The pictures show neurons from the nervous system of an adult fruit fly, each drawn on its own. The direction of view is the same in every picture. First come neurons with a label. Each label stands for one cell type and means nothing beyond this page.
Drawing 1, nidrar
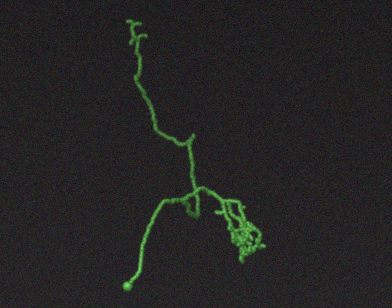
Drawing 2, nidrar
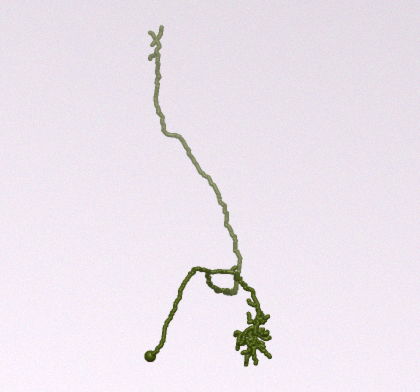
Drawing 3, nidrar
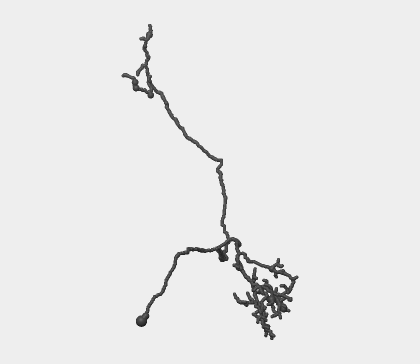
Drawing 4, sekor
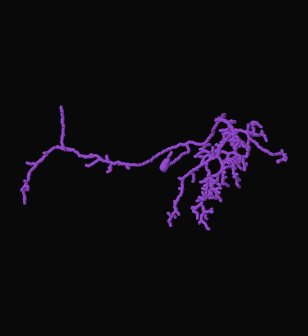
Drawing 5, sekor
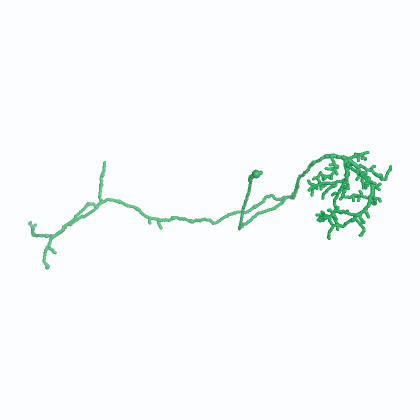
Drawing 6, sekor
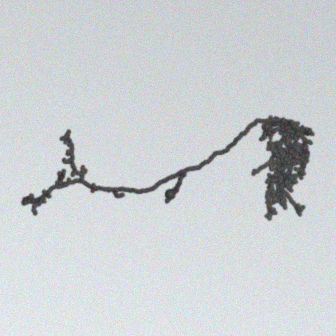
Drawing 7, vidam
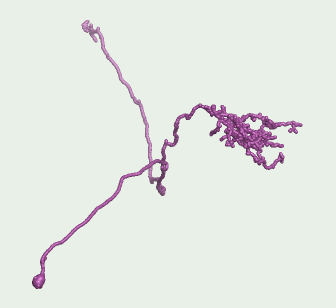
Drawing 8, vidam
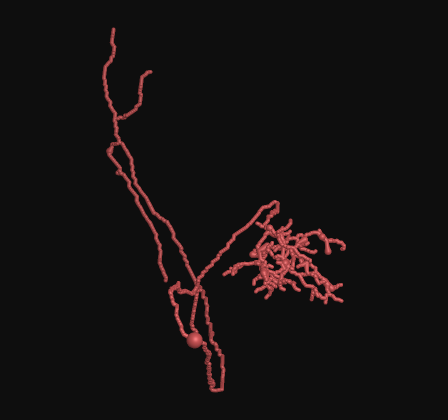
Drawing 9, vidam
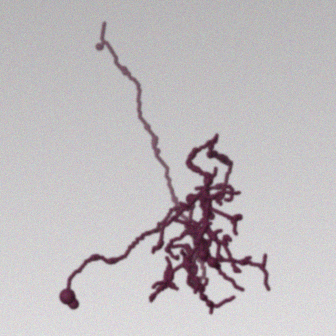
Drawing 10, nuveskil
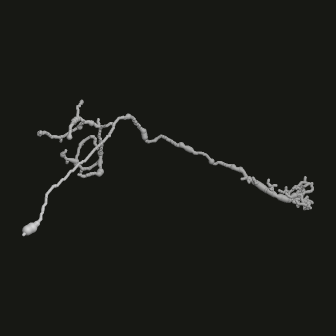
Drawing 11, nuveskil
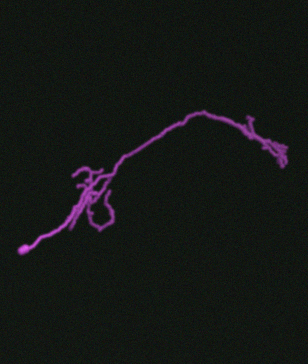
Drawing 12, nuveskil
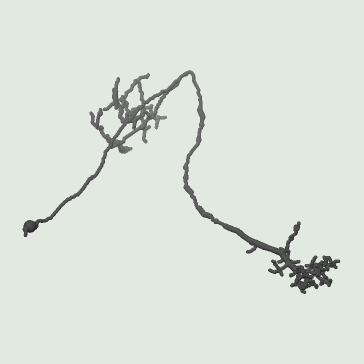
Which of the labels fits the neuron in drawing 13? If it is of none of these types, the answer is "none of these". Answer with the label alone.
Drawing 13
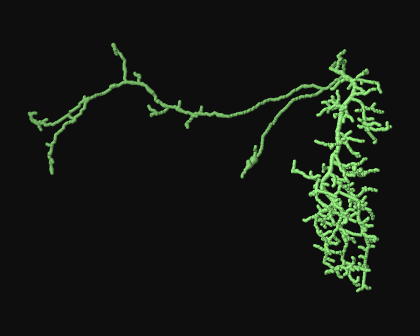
sekor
